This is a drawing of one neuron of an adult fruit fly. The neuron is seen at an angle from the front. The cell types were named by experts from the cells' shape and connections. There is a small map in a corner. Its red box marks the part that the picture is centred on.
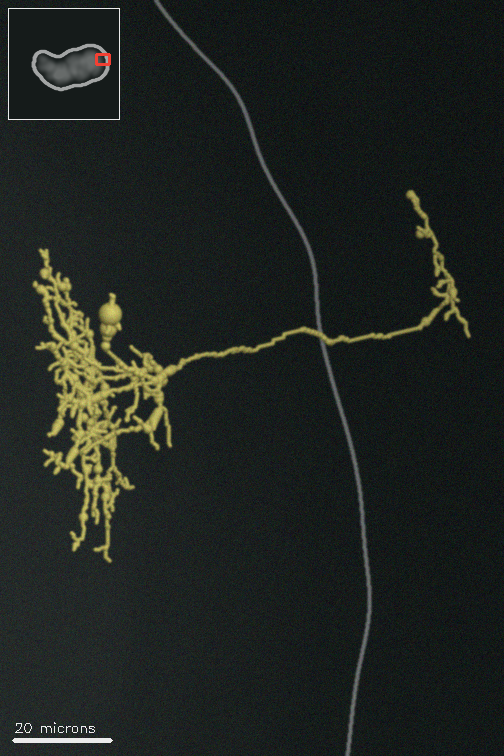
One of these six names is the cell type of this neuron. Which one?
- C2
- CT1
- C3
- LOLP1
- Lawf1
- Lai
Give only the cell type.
Lawf1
